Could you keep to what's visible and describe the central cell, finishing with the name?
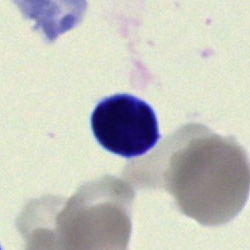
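Smooth, round outline on this one. The chromatin is very dense, an almost uniform deep blue-purple, and no nucleoli can be seen in the nucleus. Cytoplasm is scant, a very thin rim at the cell edge at most. It's a lymphocyte.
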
